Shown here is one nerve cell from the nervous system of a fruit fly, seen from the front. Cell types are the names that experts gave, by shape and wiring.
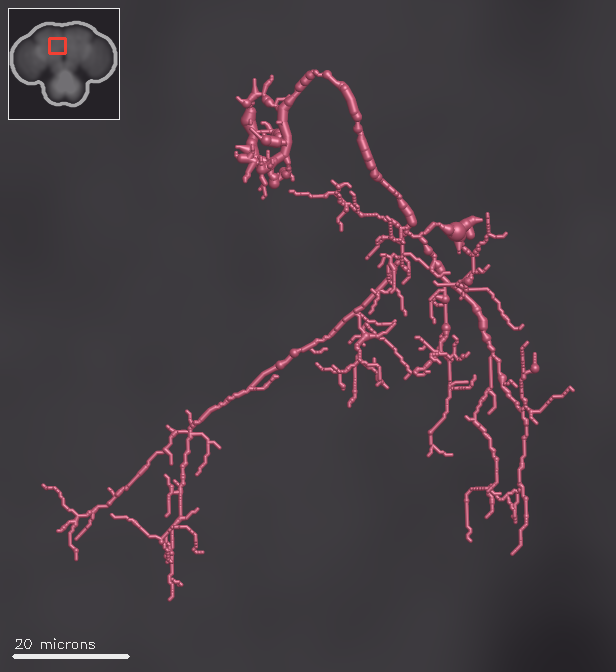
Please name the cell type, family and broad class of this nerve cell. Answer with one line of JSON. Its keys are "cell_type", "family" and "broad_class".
{"cell_type": "IbSpsP", "family": "class CX", "broad_class": "central-brain intrinsic neuron"}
